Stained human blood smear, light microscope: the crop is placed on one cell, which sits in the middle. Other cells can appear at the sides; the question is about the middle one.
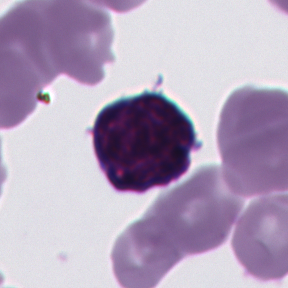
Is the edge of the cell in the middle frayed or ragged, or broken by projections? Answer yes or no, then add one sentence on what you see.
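Yes. A few short, fine spikes project from the cell edge, the most distinct at the top.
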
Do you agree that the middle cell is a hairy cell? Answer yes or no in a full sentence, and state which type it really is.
No, the cell in the middle should be called a myeloblast instead of a hairy cell.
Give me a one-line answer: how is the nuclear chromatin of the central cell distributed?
What stands out is chromatin that is coarsely clumped.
